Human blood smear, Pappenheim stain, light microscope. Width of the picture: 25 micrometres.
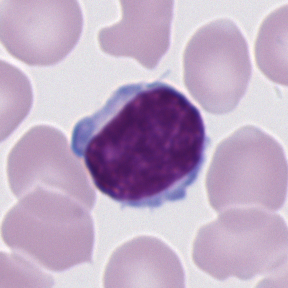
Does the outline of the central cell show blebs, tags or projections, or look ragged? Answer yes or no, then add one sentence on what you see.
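Yes. The outer edge of the cytoplasm is irregular with small blunt projections.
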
